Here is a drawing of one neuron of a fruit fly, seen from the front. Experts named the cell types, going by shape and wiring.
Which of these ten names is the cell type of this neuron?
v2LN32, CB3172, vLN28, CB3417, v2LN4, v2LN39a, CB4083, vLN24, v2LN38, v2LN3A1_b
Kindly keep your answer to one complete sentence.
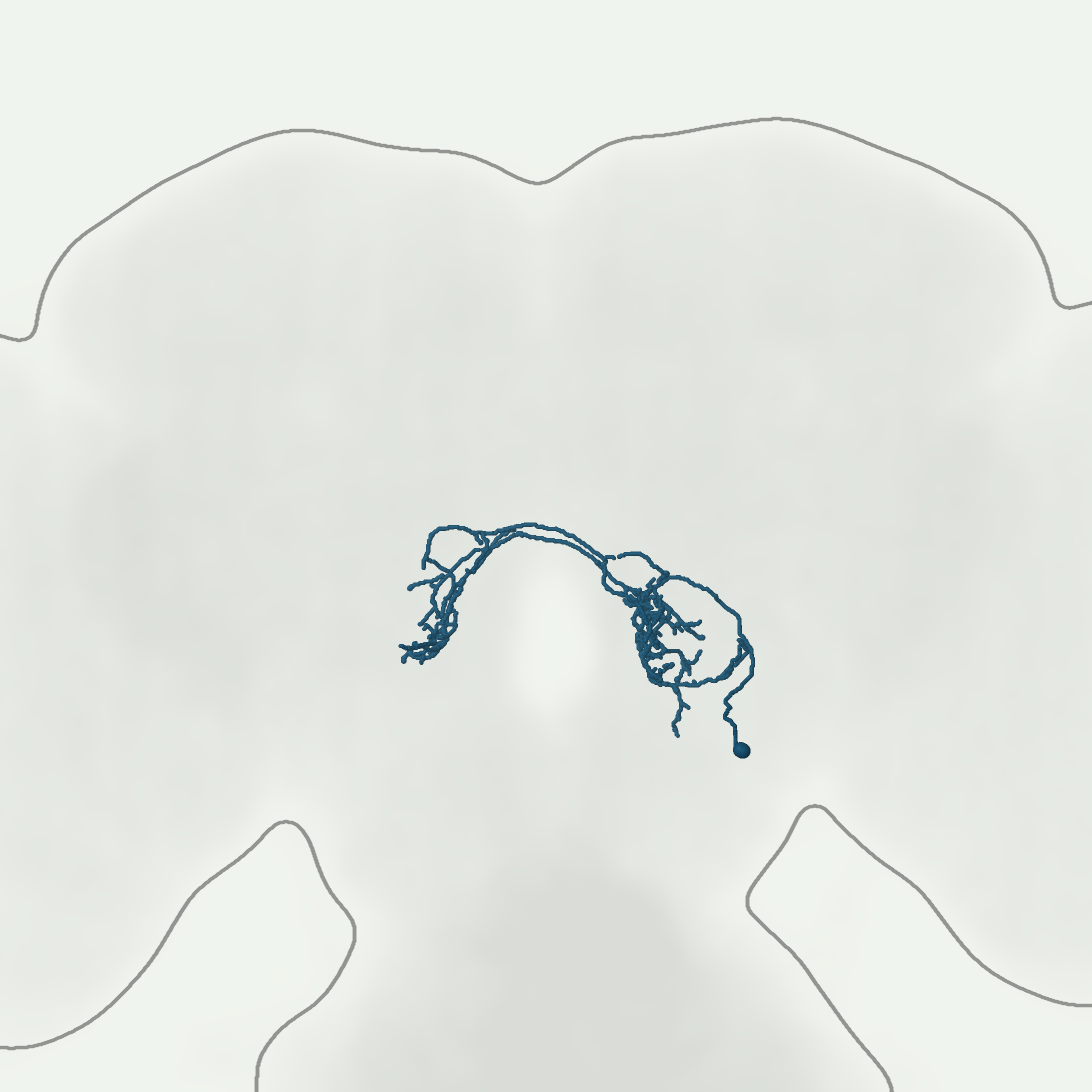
The cell type designation of this neuron is v2LN32.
